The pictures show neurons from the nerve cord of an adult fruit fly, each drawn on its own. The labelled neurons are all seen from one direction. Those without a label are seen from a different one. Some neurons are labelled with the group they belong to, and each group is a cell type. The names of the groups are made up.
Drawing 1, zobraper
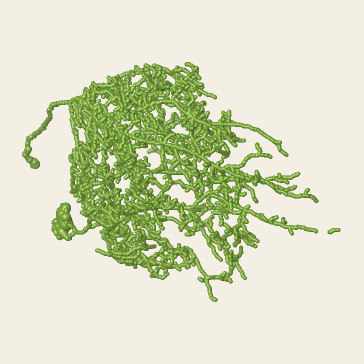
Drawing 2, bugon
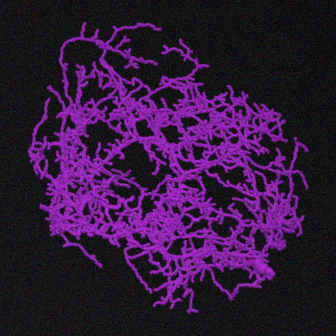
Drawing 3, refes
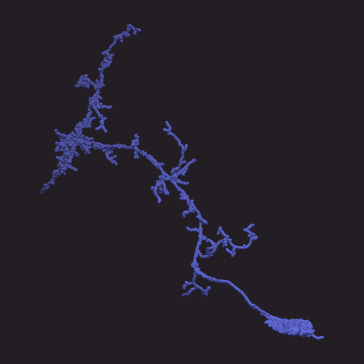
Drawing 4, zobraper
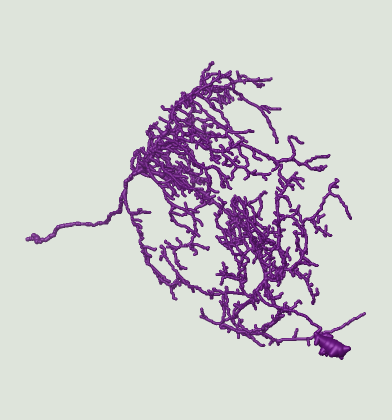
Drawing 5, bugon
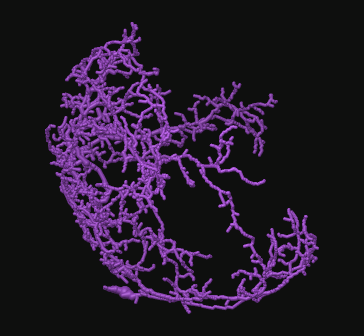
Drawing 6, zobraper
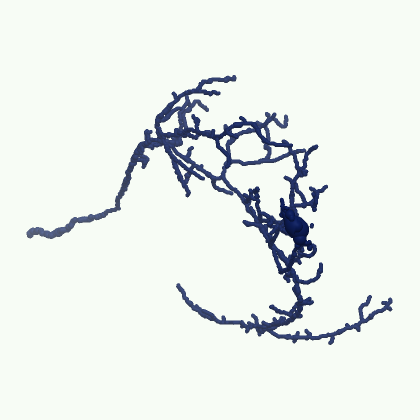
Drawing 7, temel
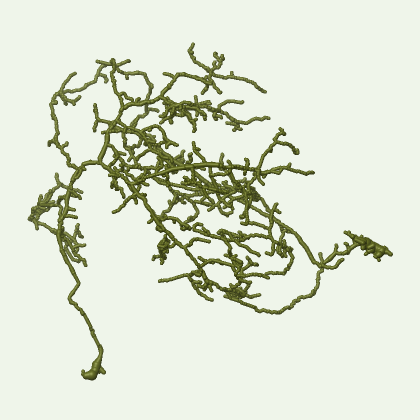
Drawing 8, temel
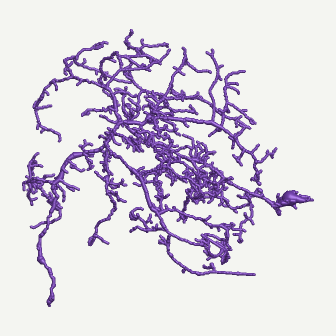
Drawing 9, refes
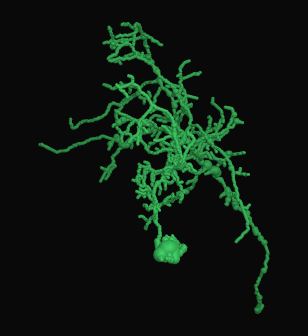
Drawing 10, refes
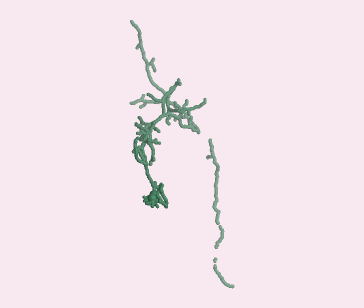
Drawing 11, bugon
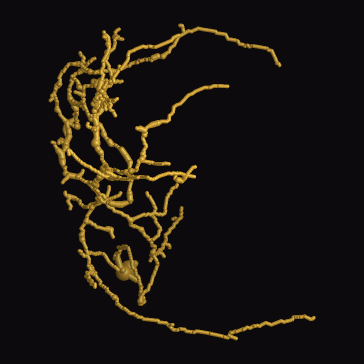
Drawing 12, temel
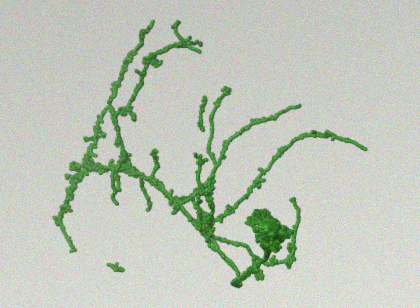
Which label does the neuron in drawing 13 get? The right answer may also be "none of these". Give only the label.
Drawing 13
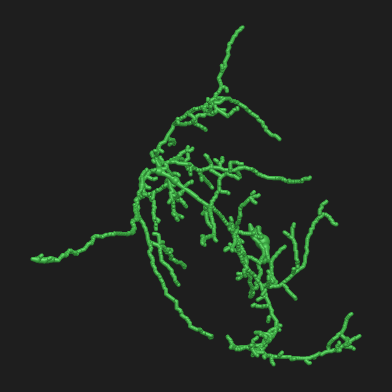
zobraper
